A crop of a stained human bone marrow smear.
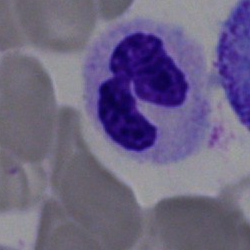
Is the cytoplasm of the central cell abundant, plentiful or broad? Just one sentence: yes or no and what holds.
Yes, there is a wide area of cytoplasm around the nucleus.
